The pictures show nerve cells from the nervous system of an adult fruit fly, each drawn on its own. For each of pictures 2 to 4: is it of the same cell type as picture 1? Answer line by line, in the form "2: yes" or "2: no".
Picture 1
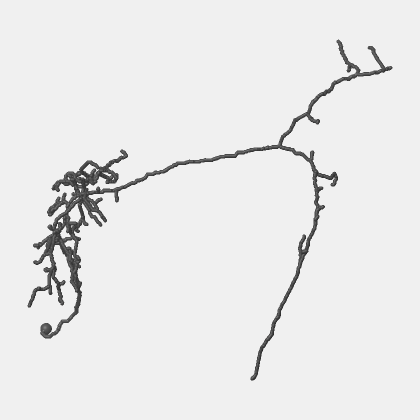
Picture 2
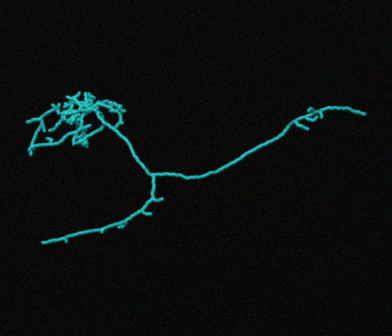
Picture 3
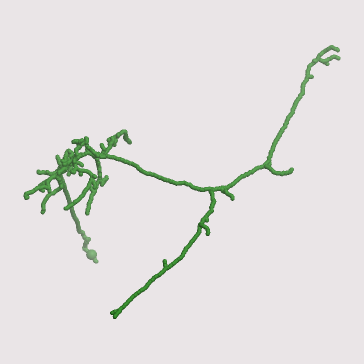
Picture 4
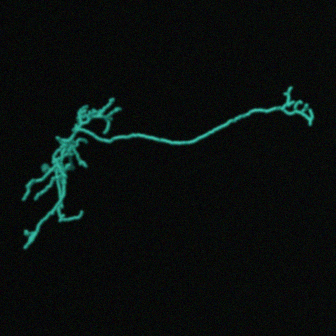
2: yes
3: yes
4: no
